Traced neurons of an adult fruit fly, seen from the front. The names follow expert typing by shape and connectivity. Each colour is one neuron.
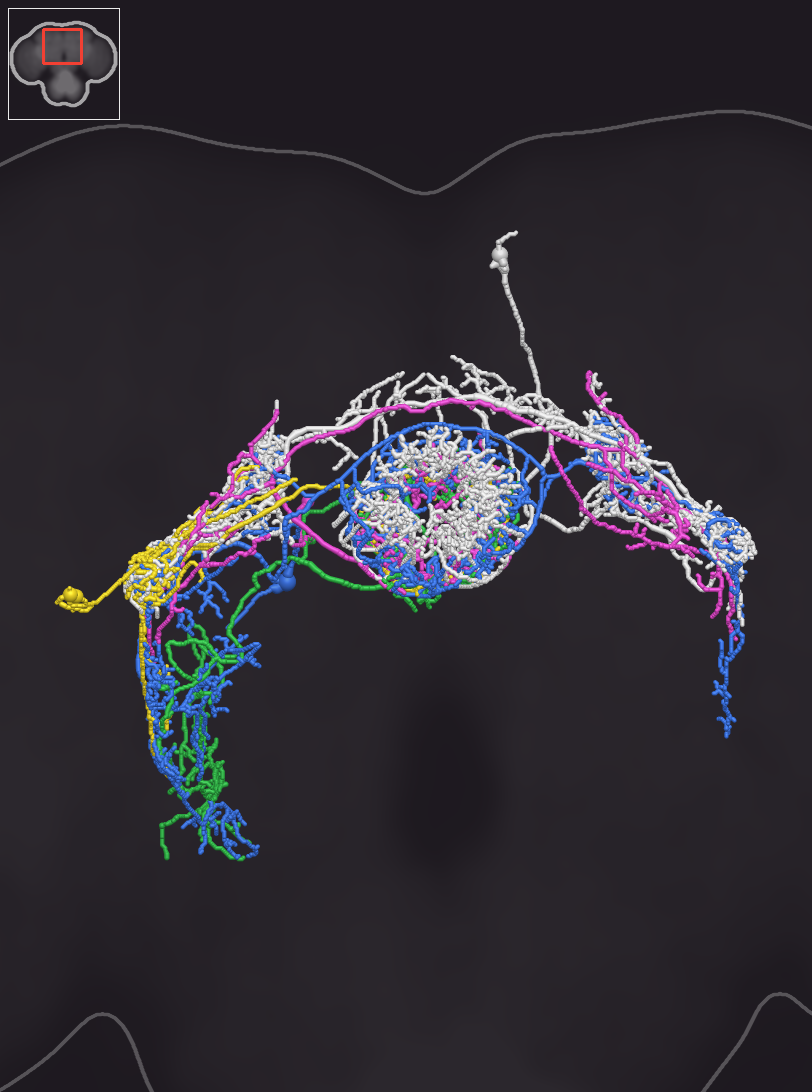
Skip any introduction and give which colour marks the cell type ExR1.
white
